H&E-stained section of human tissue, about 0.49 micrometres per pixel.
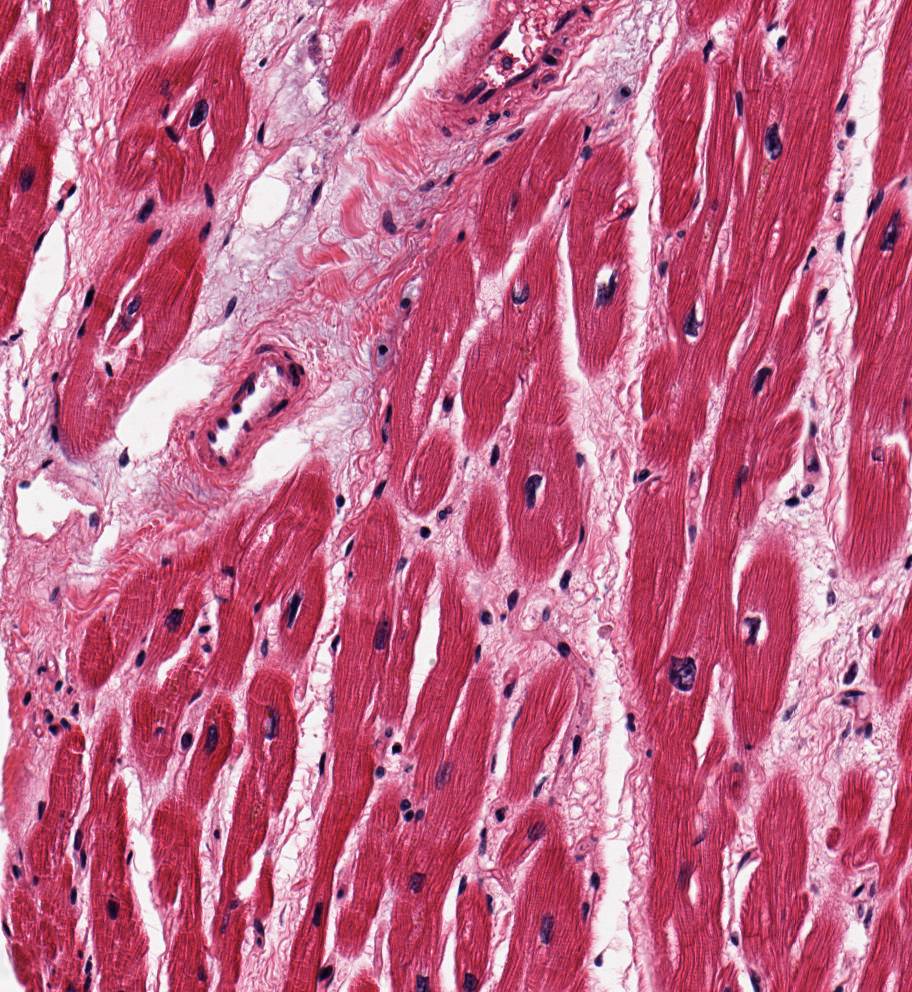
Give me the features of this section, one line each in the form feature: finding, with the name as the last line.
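Fibres: branch and join one another, not separate parallel strands
Nuclei: several sit within a small pale clear zone of cytoplasm
Between fibres: pale, loose, wispy connective tissue
Upper left: that connective tissue widens into a broader band
Fat cells: none anywhere in the field
Name: left ventricle of the heart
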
